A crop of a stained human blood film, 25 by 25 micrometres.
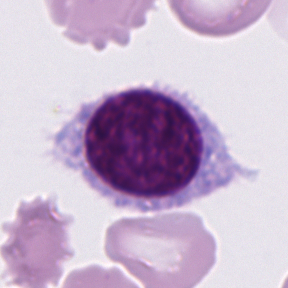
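Hairy cell: about 16 by 11 micrometres; nucleus about 10 micrometres across, filling about 60% of the cell's area. Nucleus round, without notch or indentation. Chromatin mottled, darker purple patches on a slightly lighter background. Pale greyish blue cytoplasm rims the whole nucleus. Fine hair-like projections fringe the border, clearest at the left and right ends.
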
